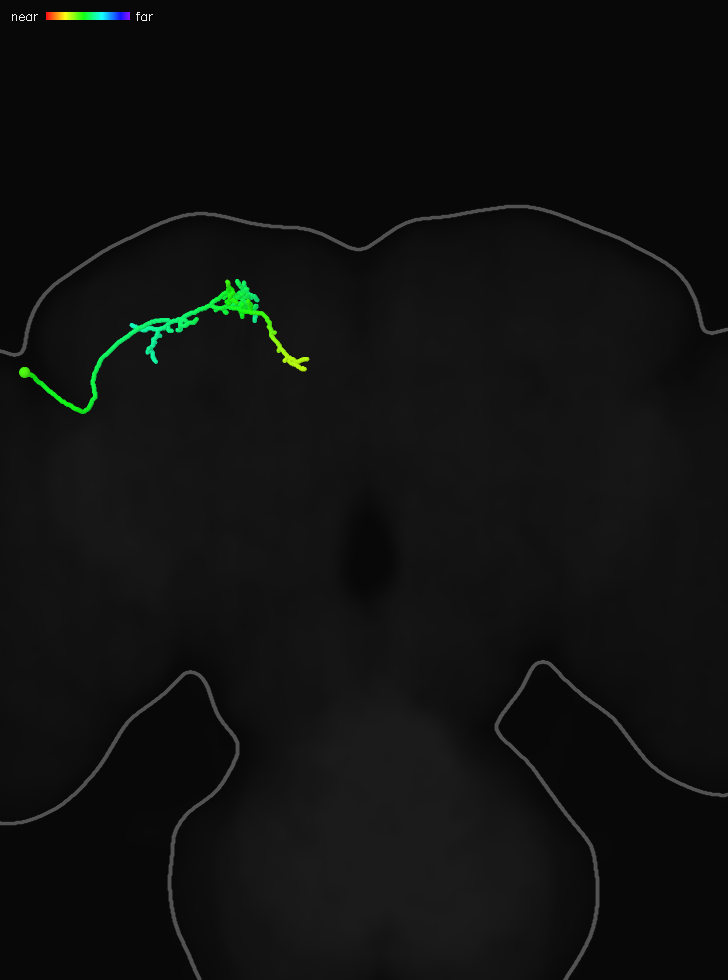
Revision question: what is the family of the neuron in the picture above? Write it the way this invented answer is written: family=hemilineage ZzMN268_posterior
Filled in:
family=hemilineage SIPa1_ventral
